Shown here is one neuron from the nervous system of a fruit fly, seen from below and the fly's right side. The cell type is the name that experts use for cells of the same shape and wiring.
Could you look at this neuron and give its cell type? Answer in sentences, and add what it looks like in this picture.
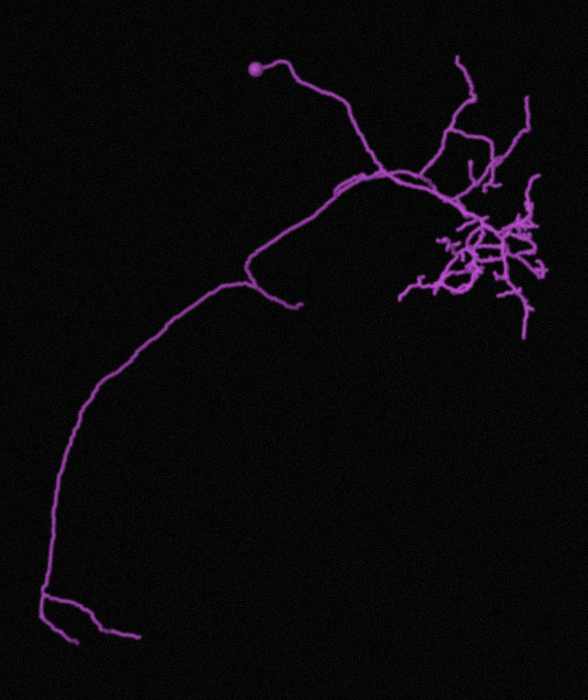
It is of cell type CB1464. This is a central-brain intrinsic neuron. Its cell body lies at the top of the picture. The picture shows dozens of branch ends.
